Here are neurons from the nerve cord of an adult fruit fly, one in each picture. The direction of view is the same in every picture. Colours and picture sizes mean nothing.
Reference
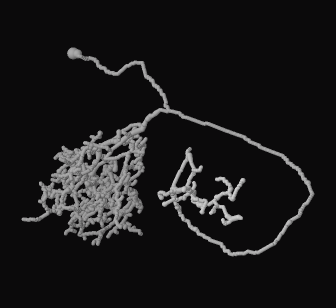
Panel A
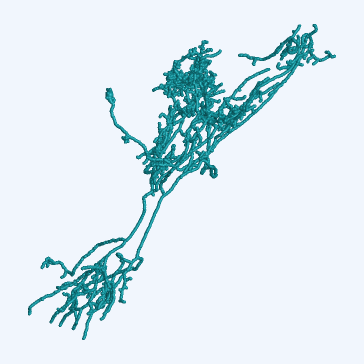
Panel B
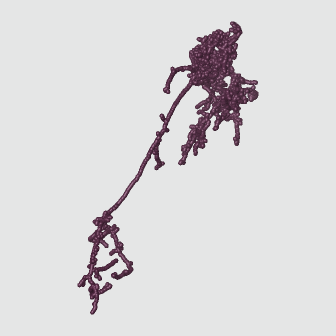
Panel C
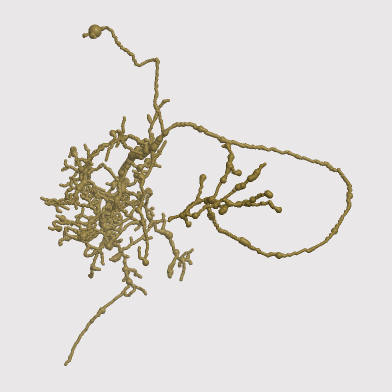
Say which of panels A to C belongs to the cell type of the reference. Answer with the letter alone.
C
